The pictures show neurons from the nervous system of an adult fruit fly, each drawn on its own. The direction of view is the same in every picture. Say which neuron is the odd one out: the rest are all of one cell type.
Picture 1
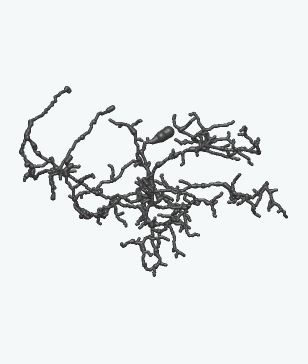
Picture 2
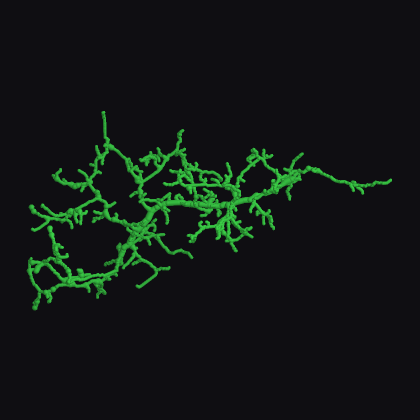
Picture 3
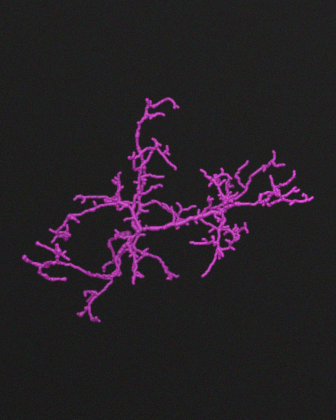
1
